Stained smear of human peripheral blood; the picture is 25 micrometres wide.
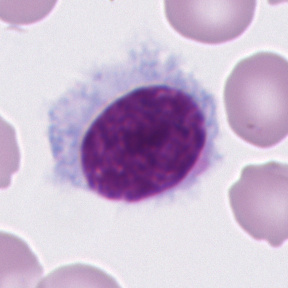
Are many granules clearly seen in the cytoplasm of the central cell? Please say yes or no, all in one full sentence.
No, within the cytoplasm of the cell there is no visible granule.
